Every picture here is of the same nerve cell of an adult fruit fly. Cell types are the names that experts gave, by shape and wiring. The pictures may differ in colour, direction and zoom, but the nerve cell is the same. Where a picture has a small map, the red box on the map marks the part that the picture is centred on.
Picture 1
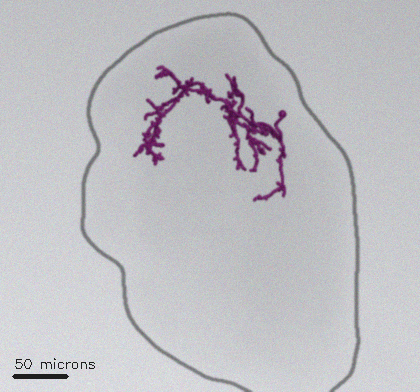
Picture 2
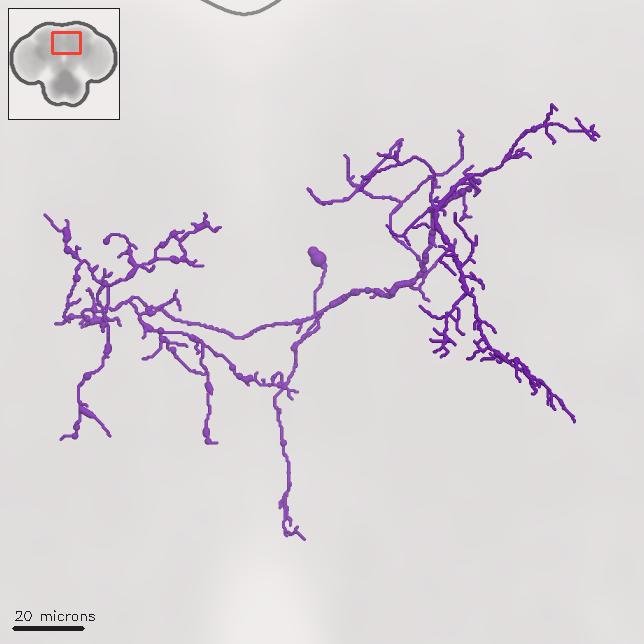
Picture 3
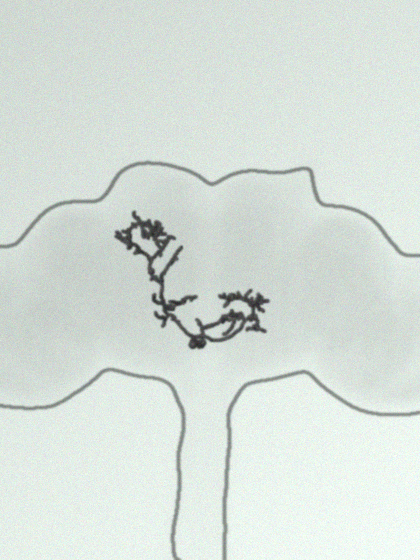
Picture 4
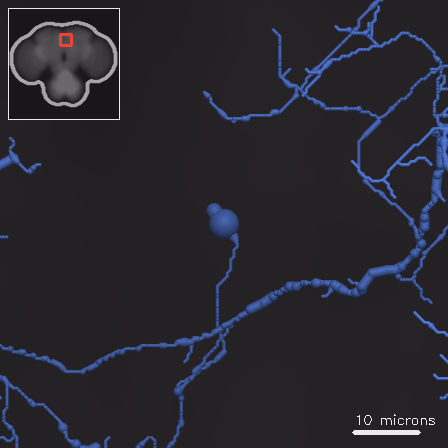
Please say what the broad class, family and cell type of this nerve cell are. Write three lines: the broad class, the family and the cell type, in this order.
central-brain intrinsic neuron
hemilineage DM1_dorsal
SMP489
